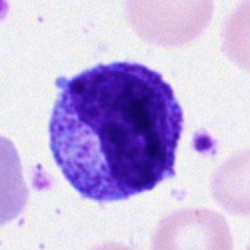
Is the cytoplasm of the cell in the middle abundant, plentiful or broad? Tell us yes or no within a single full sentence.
No, the cell does not have plenty of cytoplasm; its nucleus fills most of it.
